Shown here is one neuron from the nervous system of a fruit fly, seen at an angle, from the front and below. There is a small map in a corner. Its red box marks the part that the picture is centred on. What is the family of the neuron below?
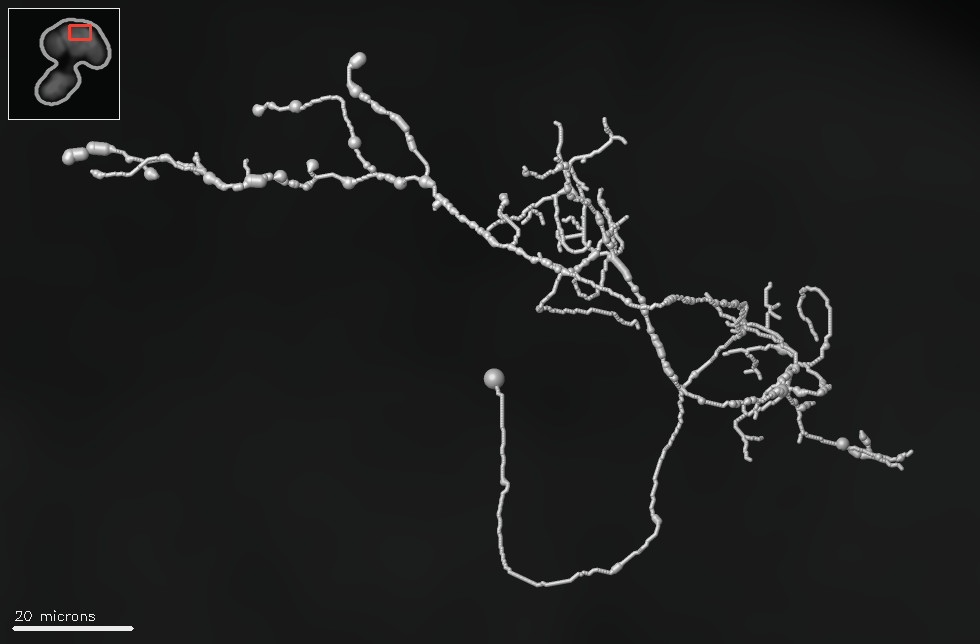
hemilineage DM3_dorso_medial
